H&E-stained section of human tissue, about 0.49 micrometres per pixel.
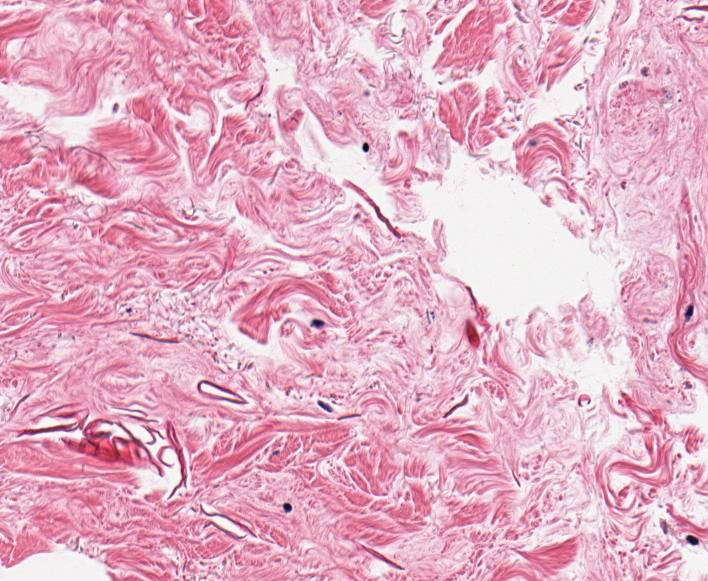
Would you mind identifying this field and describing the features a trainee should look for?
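Dermis is the tissue shown. Pink-staining collagen bundles form nearly the whole field, interlacing in many different directions rather than lying parallel. Small dark nuclei are sparse and lie singly among the bundles.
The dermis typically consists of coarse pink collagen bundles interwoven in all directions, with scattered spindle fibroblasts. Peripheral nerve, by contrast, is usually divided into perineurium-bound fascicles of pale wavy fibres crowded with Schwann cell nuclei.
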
